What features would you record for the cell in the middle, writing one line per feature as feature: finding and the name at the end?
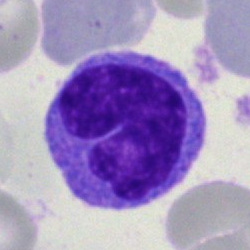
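Nucleus: folded, I see a deep cleft running in from the left
Extent: the nucleus fills most of the cell
Rim: a moderate one of blue-violet cytoplasm
Texture: fine and dusty, no large distinct granules
Name: monocyte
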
